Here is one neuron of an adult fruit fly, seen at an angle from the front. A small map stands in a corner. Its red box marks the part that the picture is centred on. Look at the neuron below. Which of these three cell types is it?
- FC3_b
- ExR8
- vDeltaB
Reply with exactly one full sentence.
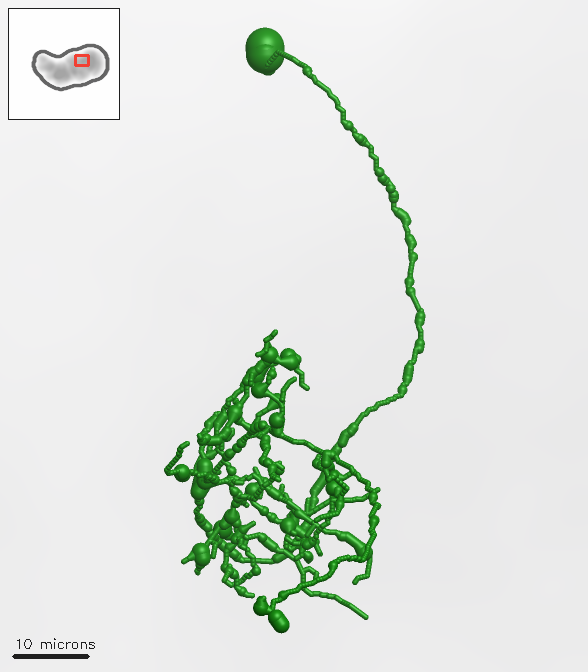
The type of this neuron is the cell type FC3_b.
